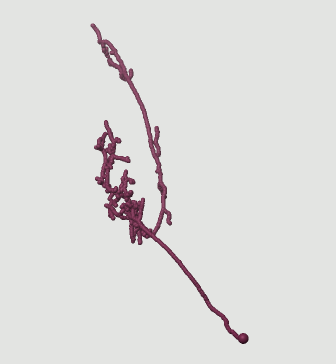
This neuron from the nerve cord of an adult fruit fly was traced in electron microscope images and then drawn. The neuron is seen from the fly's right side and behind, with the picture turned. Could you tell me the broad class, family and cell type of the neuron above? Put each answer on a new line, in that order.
nerve-cord intrinsic neuron
hemilineage 06A
IN06A069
